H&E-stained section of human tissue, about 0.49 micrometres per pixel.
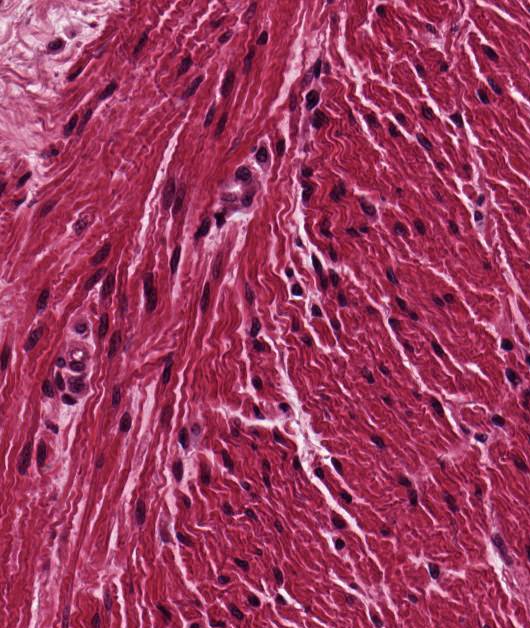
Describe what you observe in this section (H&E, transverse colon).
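Nuclei in the longitudinally cut fibres are elongated and dark purple with blunt, rounded ends. Their cytoplasm is deeply eosinophilic, dark red-pink, with a fine wavy texture. Top left: a small area of pale pink, loosely fibrillar connective tissue. No epithelium, glands or fat cells anywhere.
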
